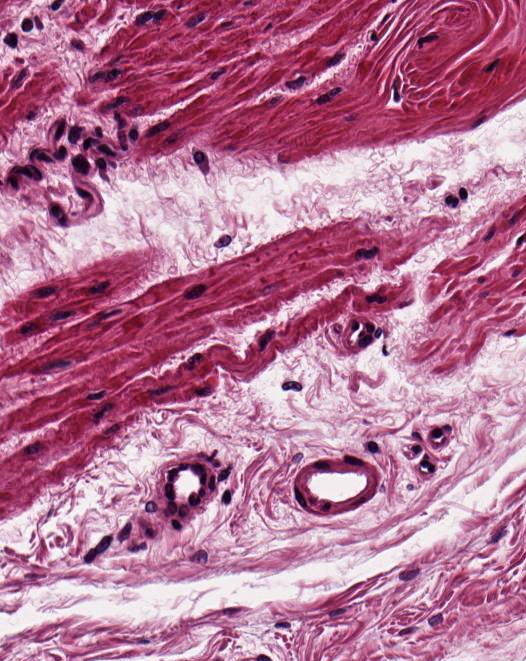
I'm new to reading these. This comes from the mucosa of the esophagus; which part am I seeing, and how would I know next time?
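You're looking at smooth muscle, in bundles that climb diagonally from lower left to upper right. Its cigar-shaped nuclei lie lengthwise along the bundles, and the deep pink cytoplasm has no cross-striations.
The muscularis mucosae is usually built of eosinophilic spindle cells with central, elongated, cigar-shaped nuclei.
Between the bundles lies pale, loose connective tissue with wavy collagen fibres.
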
